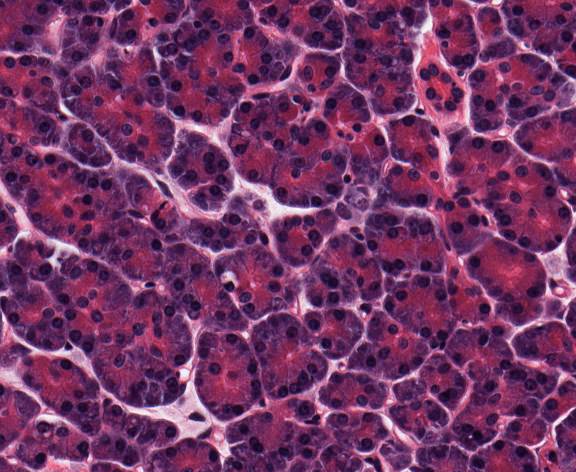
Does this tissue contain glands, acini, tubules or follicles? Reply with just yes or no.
Yes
